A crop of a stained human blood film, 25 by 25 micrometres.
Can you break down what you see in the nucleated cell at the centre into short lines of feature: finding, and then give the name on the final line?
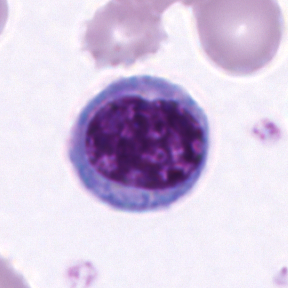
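Outline: round and smooth, about 12 micrometres across
Nucleus: oval, about 10 by 8 micrometres, filling about 60% of the cell's area
Chromatin: dark purple, gathered into coarse clumps - see the paler gaps between them
Cytoplasm: no coarse purple or red granules, and no vacuoles
Name: plasma cell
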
